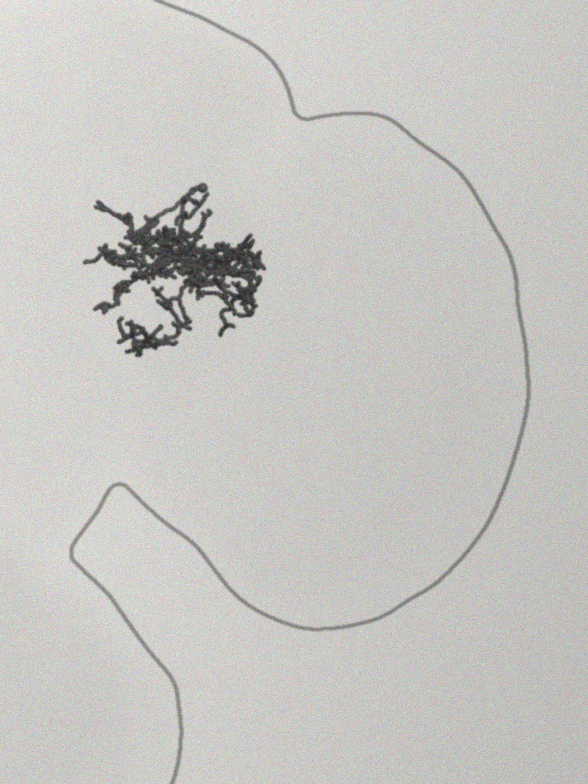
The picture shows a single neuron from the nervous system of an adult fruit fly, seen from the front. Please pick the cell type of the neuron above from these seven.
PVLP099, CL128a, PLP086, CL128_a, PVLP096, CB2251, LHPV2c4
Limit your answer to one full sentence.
The cell type held by this neuron is PVLP096.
